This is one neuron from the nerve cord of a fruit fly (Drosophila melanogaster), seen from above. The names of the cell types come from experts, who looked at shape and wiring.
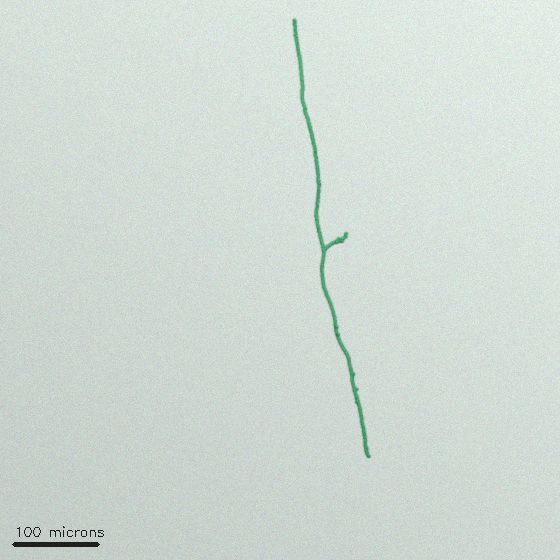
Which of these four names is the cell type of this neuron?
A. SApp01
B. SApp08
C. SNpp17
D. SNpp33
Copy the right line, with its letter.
A. SApp01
